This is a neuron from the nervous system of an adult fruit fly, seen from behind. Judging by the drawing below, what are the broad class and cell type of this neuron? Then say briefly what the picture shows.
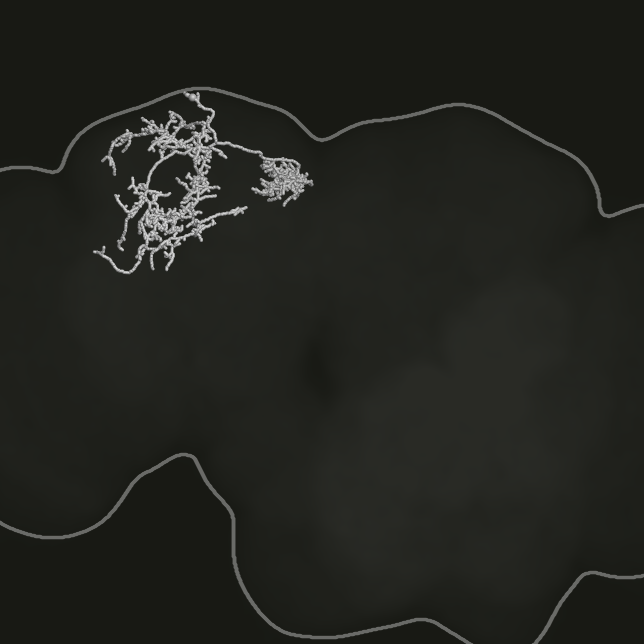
Its broad class is central-brain intrinsic neuron. It is of cell type SMP528. As drawn here it is about as wide as it is tall.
